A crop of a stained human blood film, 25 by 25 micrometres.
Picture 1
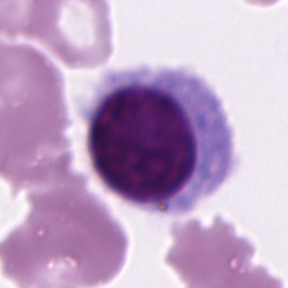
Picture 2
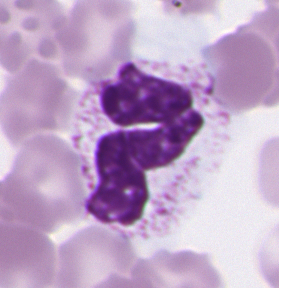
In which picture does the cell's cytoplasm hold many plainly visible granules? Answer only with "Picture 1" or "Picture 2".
Picture 2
